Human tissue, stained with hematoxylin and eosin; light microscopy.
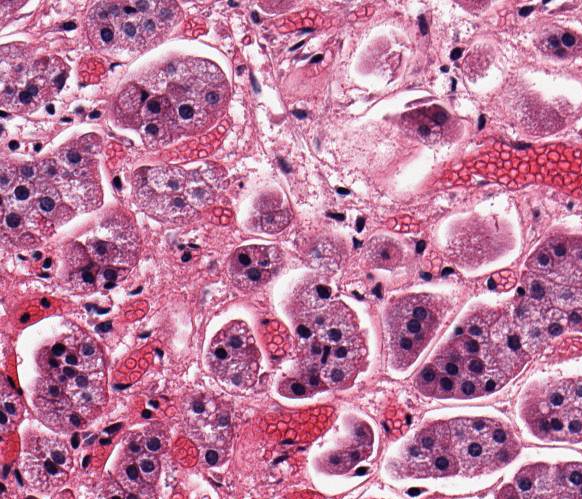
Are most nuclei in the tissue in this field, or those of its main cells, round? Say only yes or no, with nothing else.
Yes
